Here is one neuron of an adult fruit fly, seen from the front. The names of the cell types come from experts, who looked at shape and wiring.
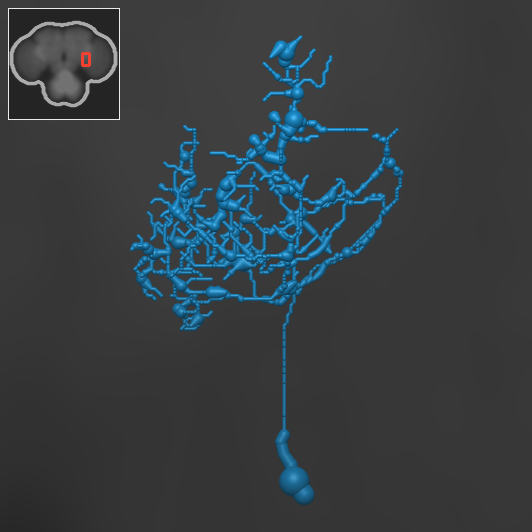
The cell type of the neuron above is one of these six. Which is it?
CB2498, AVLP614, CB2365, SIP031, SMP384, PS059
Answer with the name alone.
CB2365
